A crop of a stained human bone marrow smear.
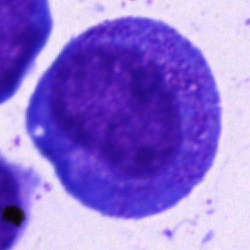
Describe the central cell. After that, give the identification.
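Have a look at the outline: round, though with a small indentation on the lower left edge. The chromatin's finely granular rather than coarsely clumped, and the cytoplasm stains a deep blue. There's also a single small clear spot in the cytoplasm at the left edge. That one's a promyelocyte.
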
